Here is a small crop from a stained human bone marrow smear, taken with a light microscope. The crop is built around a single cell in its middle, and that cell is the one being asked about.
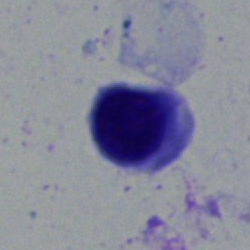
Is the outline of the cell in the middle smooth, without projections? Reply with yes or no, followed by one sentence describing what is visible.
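Yes. The cell outline is round and smooth.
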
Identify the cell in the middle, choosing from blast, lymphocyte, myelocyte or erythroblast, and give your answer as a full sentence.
The cell positioned in the middle of the field is an erythroblast.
